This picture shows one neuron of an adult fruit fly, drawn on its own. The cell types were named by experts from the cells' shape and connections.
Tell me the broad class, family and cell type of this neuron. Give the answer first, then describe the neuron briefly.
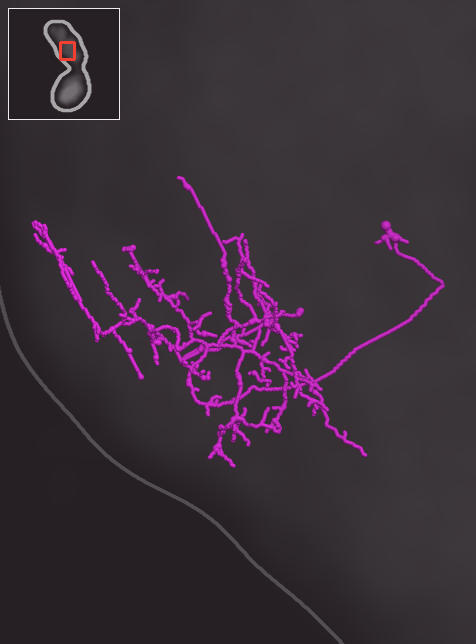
This is a nerve-cord intrinsic neuron. The family is hemilineage 03B. Its cell type is IN03B080. Dozens of branch ends can be seen. In this view it is wider than it is tall.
